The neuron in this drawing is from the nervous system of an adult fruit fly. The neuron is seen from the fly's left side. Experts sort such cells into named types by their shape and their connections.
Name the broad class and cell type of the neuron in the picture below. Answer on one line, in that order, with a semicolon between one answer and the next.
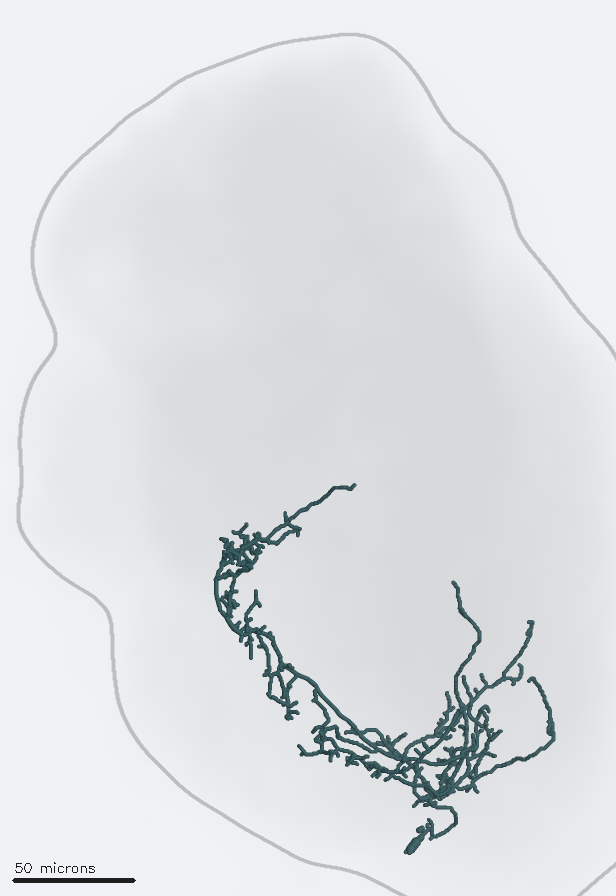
central-brain intrinsic neuron; GNG594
